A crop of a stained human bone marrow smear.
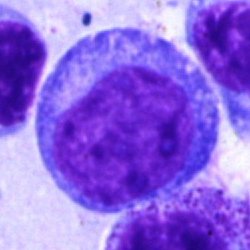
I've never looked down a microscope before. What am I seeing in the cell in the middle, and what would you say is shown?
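Start with the outline, which is round and smooth. Inside, the chromatin is finely textured, with a few small darker patches. Around the nucleus runs a moderate rim of blue cytoplasm, widest at the top of the cell, and you will find no vacuoles in it. We call this one a promyelocyte.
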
